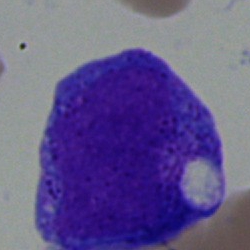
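Blast, the central cell of a stained bone marrow smear. Its outline is irregular, I'd even say somewhat angular. The nucleus fills most of the cell, so little cytoplasm is in view, only a narrow deep blue rim at the edge. Near the lower right edge there is a single round clear area.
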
